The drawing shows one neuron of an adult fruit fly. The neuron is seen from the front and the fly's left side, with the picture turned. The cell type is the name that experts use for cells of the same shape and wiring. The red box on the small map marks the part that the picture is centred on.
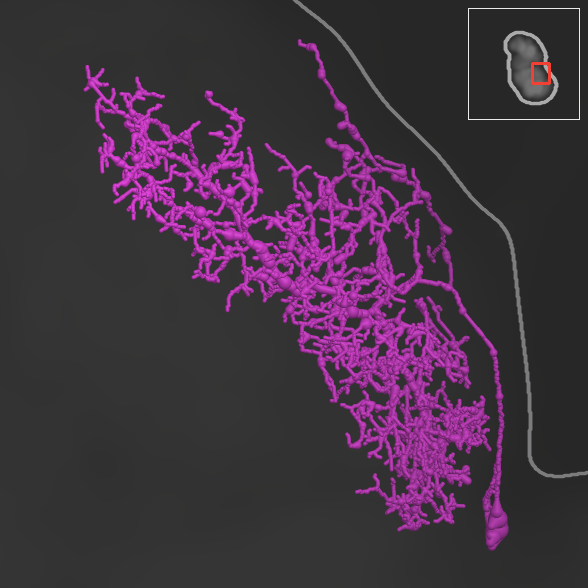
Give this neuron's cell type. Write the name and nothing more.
GNG025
